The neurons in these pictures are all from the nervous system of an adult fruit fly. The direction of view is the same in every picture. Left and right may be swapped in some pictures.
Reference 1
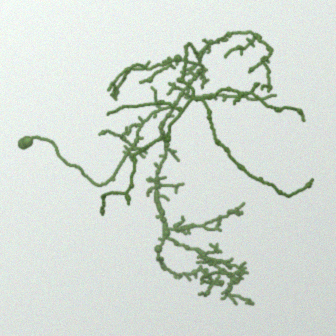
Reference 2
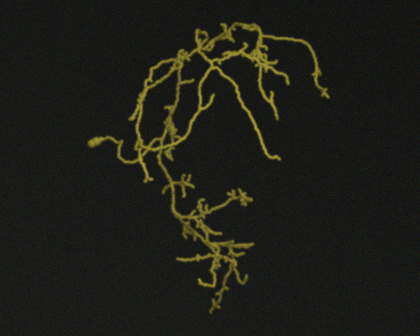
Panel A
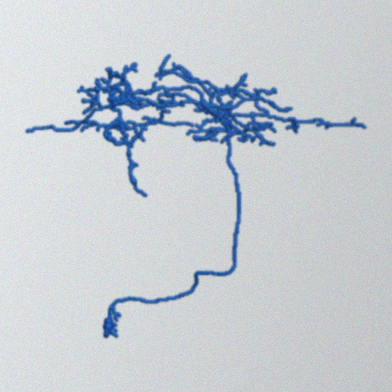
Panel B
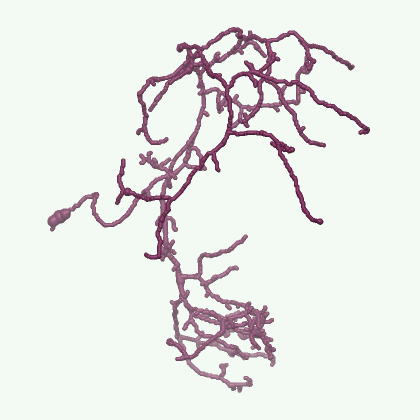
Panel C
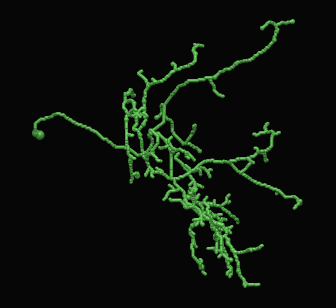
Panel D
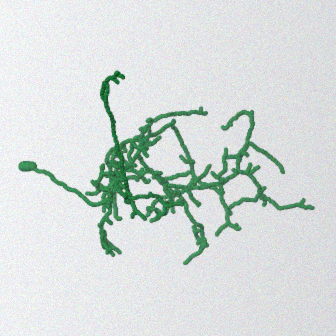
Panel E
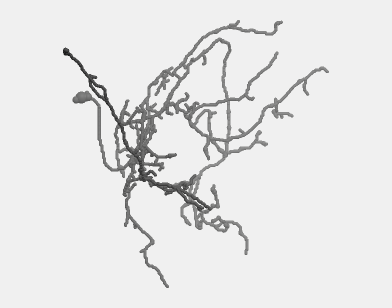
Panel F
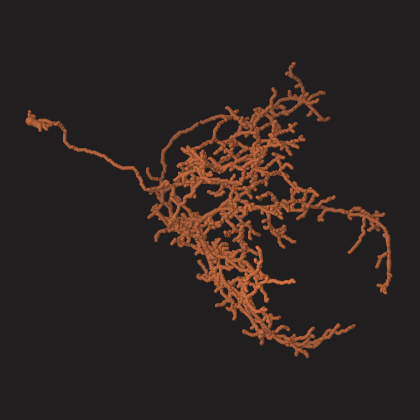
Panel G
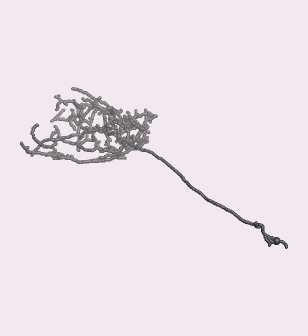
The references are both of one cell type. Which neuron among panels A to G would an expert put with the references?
Panel B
